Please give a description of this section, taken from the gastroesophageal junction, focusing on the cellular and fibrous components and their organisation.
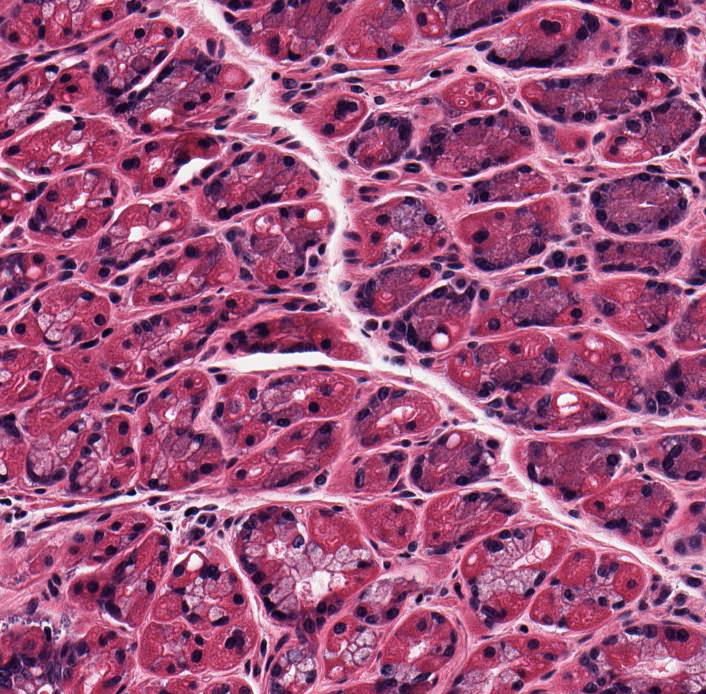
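Closely packed rounded and oval glandular profiles, cut across, fill the whole field. Many gland cells have bright pink cytoplasm and a single round, centrally placed nucleus. Groups of pale, foamy-looking cells stand out most in the lower centre. Only thin pink strands of stroma, containing elongated dark nuclei, separate the profiles.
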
